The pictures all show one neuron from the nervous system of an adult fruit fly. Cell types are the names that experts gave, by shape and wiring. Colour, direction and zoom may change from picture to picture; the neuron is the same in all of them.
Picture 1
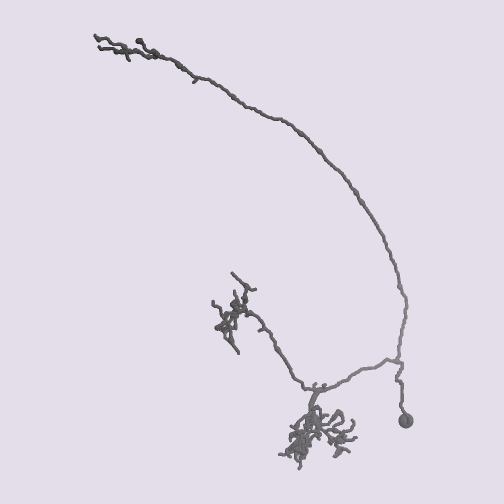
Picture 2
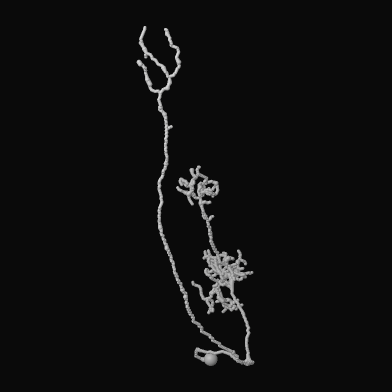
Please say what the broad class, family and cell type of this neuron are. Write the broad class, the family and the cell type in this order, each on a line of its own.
visual projection neuron
LLPC
LLPC1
